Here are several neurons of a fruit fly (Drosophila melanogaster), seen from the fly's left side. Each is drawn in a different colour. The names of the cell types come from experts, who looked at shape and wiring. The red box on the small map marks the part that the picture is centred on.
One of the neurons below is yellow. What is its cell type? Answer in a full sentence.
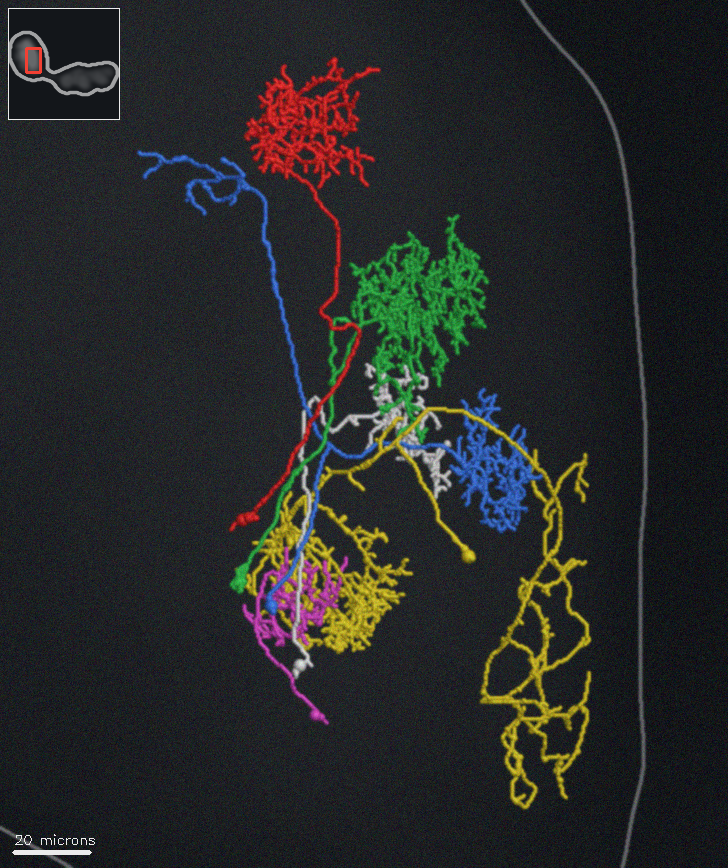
The cell type is LOLP1.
